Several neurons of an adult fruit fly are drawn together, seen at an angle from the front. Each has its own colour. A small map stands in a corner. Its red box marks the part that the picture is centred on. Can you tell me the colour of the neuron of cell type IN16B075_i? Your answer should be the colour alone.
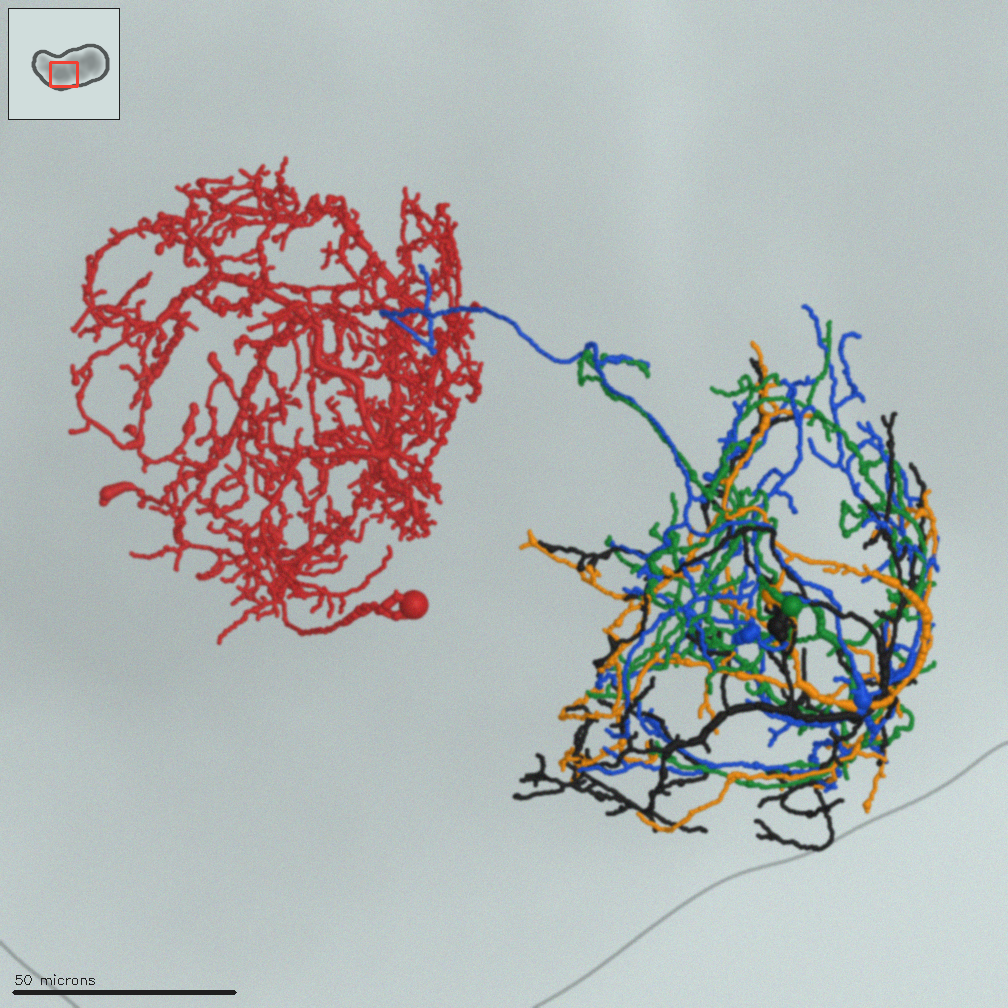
green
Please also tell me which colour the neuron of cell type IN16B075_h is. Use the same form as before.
blue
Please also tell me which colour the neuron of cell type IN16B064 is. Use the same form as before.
black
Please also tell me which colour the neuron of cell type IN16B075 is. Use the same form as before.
orange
